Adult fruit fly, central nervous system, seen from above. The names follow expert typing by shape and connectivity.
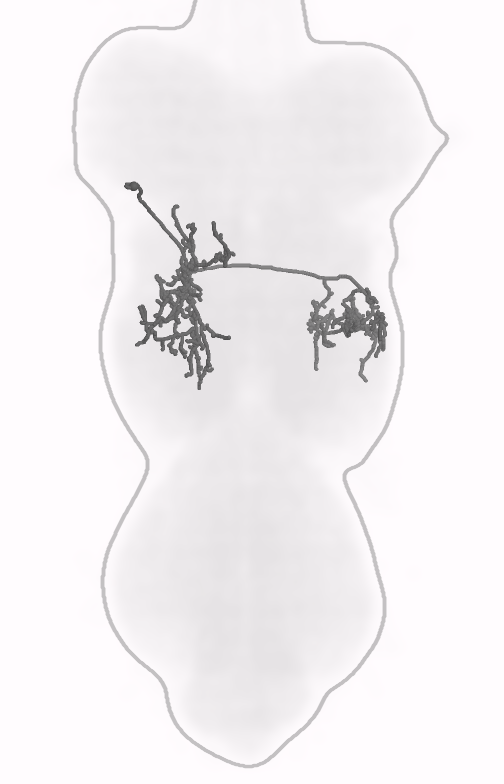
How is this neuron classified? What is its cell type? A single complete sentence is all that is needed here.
The cell type of the neuron here is IN01A025.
